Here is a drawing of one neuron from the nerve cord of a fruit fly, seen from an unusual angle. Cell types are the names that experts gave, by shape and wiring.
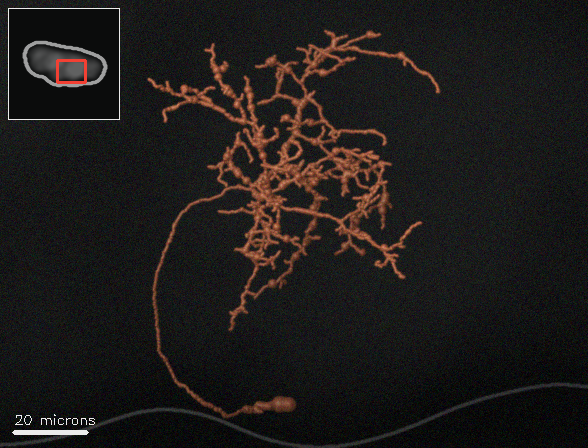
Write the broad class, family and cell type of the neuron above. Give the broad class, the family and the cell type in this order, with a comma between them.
nerve-cord intrinsic neuron, hemilineage 04B, IN04B097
